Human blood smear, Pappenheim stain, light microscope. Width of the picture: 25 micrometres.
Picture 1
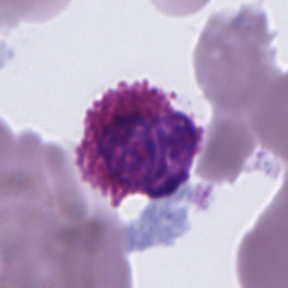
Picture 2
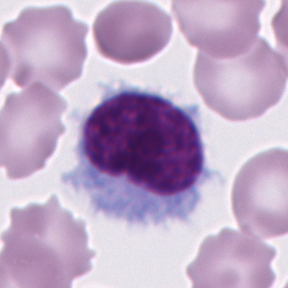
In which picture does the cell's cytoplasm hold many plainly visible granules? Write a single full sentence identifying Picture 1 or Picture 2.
For the cell in picture 1, the cytoplasm contains many visible granules.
